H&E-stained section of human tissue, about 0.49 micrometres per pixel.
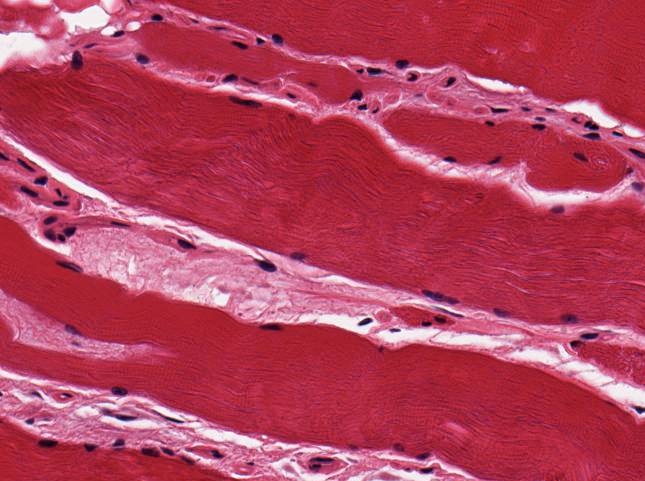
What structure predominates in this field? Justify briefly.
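Across this field runs skeletal muscle, its long, parallel, deep red fibres crossing diagonally from upper left toward lower right.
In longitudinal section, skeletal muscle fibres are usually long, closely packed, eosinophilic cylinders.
Here the nuclei are dark, flattened and set at the fibre edges, not in the centres.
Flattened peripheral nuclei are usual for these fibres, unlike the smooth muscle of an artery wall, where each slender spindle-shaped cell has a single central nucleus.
Between the fibres lie narrow bands of pale pink loose connective tissue with scattered spindle-shaped nuclei.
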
